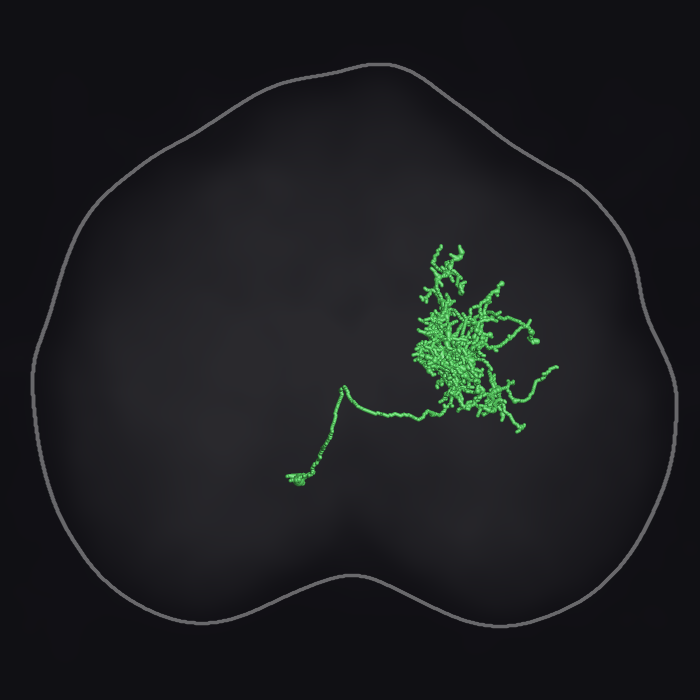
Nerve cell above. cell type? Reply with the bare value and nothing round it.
IN14A014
